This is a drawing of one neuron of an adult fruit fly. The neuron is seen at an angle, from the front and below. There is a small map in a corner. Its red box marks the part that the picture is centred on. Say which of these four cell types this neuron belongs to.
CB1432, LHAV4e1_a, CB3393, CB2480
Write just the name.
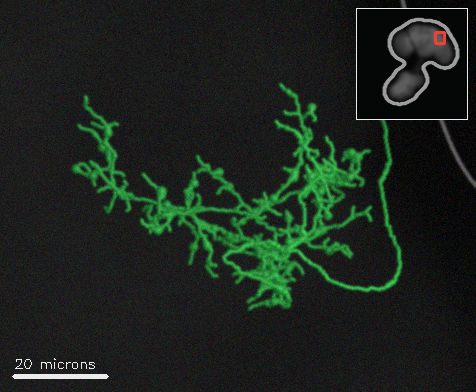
CB1432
